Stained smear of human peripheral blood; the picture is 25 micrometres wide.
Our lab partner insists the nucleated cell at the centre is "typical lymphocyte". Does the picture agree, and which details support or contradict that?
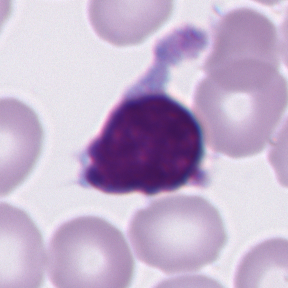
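Colour of the tail first: its cytoplasm is pale lilac-blue, which goes with typical lymphocyte and against normoblast.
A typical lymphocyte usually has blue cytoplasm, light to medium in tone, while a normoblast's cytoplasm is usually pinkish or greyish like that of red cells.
The nucleus is roughly round, without lobes, about 11 by 9 micrometres, and this shape suits typical lymphocyte.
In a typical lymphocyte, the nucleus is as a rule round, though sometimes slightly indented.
No distinct nucleolus can be seen. The nucleus fills almost the whole cell body, leaving scarcely any cytoplasm around it, and the outline is irregular, with small pointed projections at the lower left edge. The tip of the tail carries a ragged cluster of faint purplish material. On balance, typical lymphocyte is the right name.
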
